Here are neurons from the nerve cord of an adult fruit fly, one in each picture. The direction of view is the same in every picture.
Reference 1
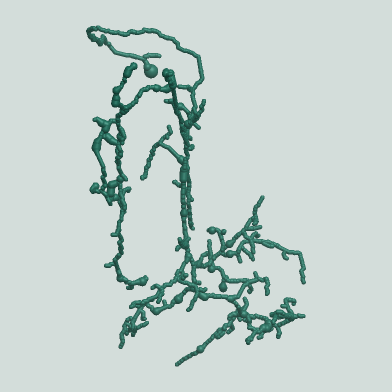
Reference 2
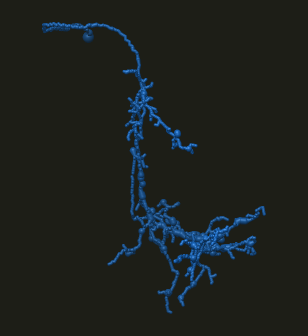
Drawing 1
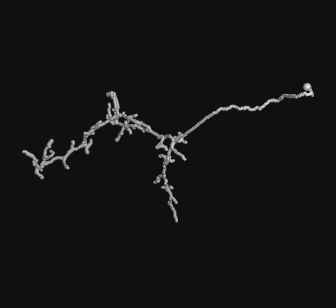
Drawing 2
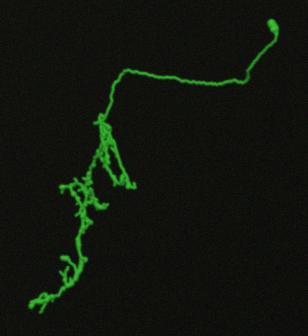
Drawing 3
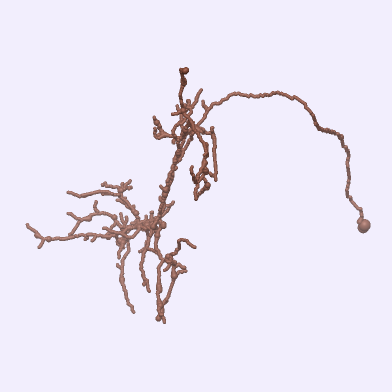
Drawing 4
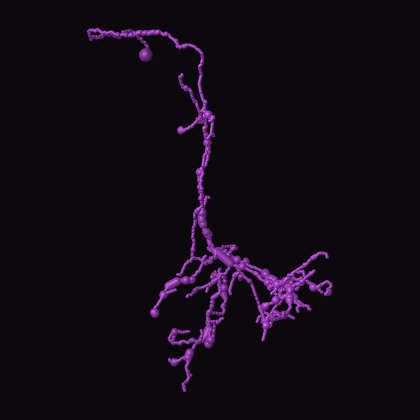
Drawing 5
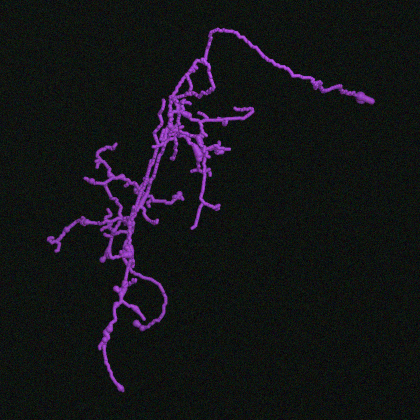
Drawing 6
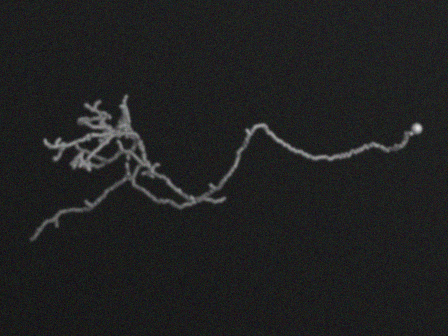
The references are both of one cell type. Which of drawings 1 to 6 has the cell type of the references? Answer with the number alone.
4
